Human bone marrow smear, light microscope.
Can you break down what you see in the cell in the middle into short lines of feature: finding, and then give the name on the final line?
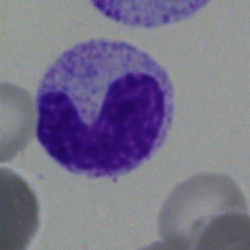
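Nucleus: kidney-shaped, you'll notice, with a deep notch opening upward
Position: nucleus down in the lower part of the cell
Chromatin: dark purple
Granules: fine, pinkish-purple, scattered through the cytoplasm
Name: band neutrophil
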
